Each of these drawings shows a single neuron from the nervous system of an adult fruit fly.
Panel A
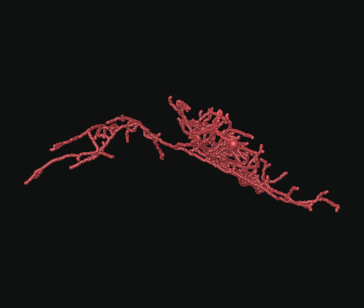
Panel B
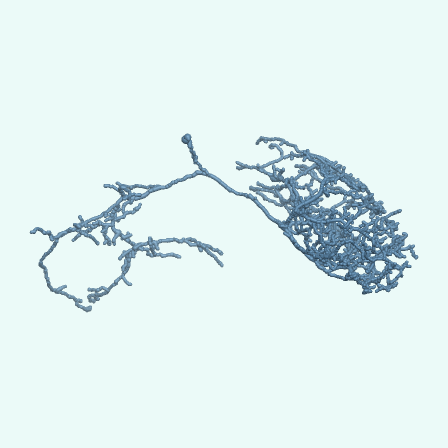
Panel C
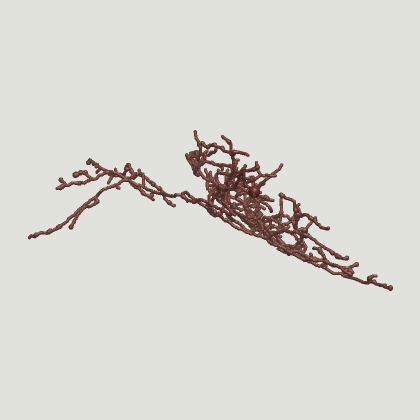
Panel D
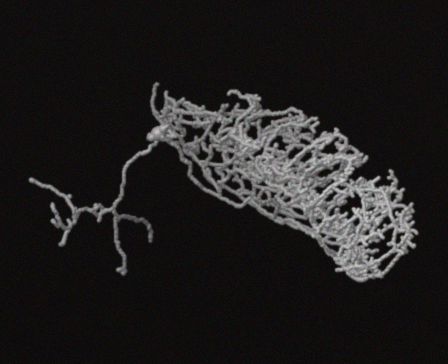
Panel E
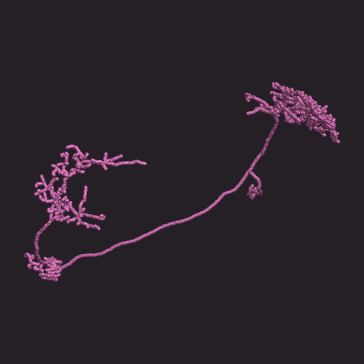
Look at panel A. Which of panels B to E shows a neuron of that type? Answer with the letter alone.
C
